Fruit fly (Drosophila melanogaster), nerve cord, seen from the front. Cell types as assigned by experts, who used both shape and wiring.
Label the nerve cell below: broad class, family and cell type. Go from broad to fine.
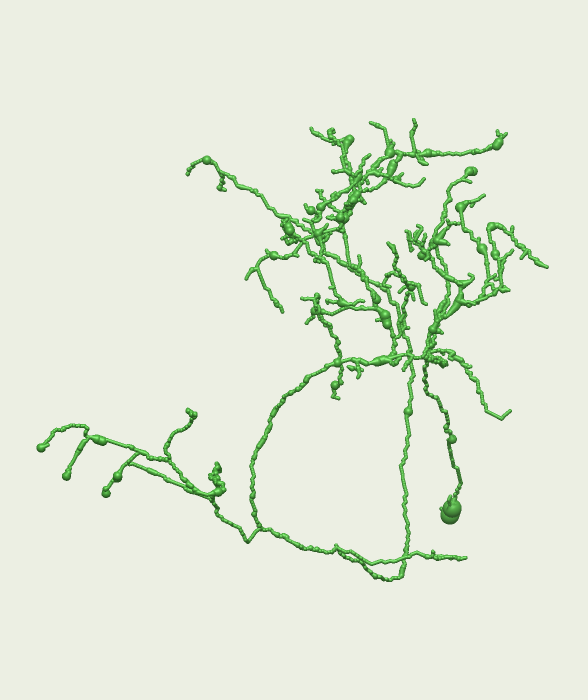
nerve-cord intrinsic neuron; hemilineage 12B; IN12B054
